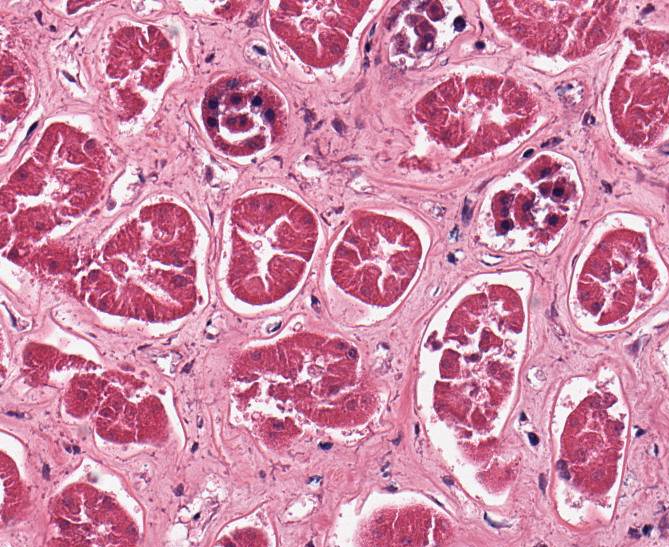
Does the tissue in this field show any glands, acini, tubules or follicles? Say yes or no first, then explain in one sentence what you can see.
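Yes. The whole field is filled with many closely spaced round to oval tubular cross-sections set in stroma.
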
